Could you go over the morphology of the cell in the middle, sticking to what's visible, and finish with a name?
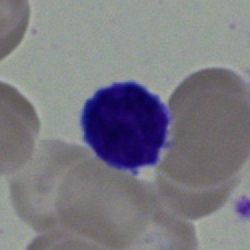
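You'll see it's roughly round, with a slightly bumpy, irregular edge and a small dark knob sticking out from the lower edge. The dark nucleus fills almost the whole cell, its chromatin dense and deep purple throughout. So, a lymphocyte.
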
